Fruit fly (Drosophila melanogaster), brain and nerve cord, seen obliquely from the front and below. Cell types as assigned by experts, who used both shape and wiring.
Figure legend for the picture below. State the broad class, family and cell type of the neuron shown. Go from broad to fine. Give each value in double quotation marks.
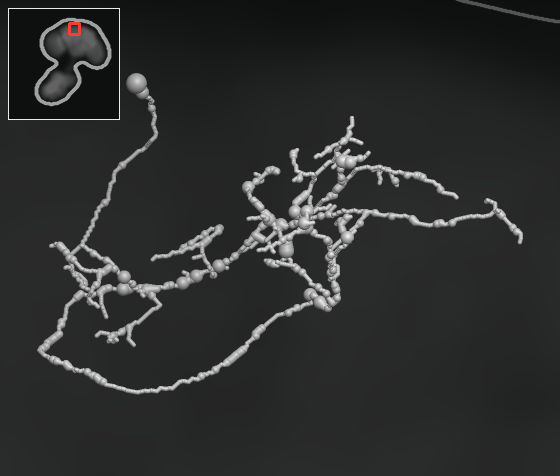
"central-brain intrinsic neuron", "hemilineage SMPpd1", "SMP355"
